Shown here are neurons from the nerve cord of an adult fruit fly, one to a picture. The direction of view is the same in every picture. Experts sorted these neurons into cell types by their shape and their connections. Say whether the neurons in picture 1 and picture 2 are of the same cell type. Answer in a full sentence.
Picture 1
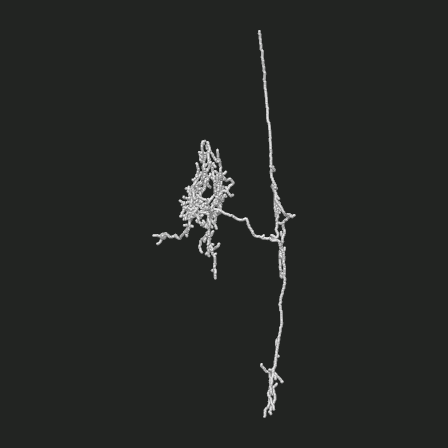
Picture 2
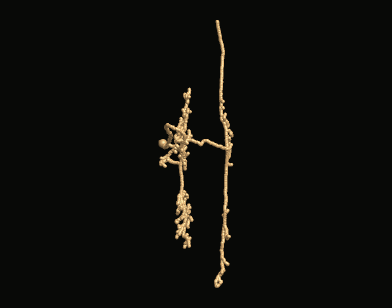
They are of different cell types.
